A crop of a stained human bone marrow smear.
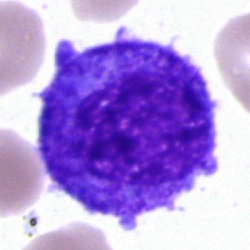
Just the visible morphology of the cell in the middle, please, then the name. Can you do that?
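Look first at the outline: it is roughly round, and small rounded blebs bulge from the edge in several places. The cytoplasm stains deep blue. Red cells lie around the cell without pressing against it. This is a promyelocyte.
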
